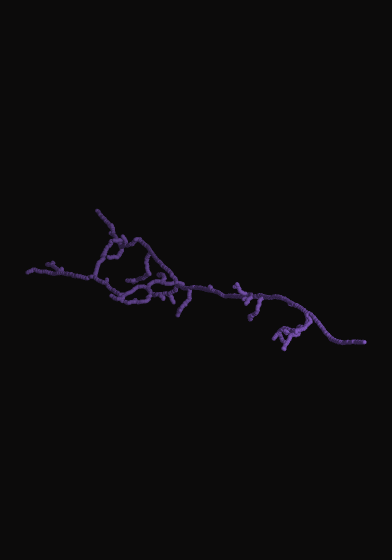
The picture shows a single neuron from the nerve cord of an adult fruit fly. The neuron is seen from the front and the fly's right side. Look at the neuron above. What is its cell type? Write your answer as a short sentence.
The cell type is DNp46.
